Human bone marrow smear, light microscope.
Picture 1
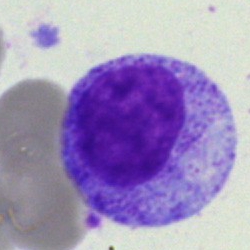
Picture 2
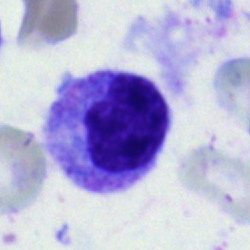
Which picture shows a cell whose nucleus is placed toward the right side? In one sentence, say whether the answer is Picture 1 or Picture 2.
Toward the right lies the nucleus of the cell in picture 2.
